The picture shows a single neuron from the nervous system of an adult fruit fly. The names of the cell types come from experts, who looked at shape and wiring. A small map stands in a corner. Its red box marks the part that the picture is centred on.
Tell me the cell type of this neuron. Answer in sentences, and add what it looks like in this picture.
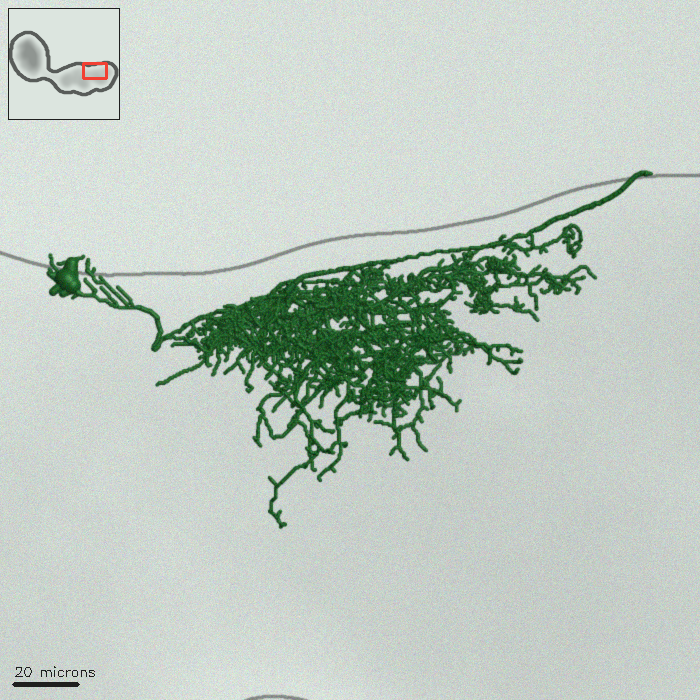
Its cell type is MNad63. Its broad class is motor neuron of the nerve cord. The cell body can be seen on the left of the picture. By the scale bar it is about 190 microns wide in this view. More than a hundred branch ends can be seen.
